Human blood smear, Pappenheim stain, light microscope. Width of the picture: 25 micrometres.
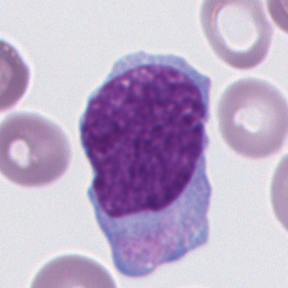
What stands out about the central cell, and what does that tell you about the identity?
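The outline is irregular and angular, not smoothly round. The nucleus is a rounded oval without lobes. Fine, faint pinkish-violet granules occupy the lower cytoplasm, and no vacuoles are present. Answer: atypical promyelocyte.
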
